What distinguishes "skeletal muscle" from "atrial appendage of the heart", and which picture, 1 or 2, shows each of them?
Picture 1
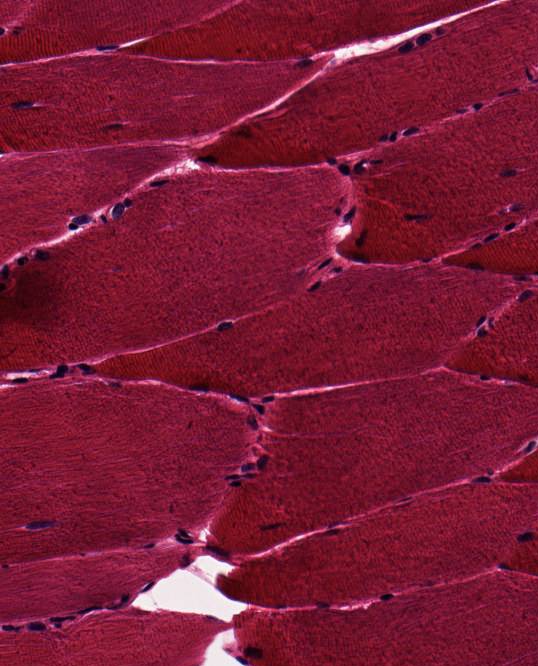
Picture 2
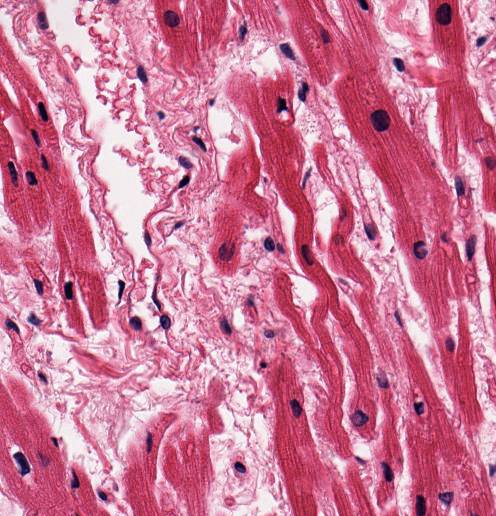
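So, the first picture is skeletal muscle; the second is the atrial appendage of the heart. In the first, the fibres have deeply eosinophilic, dark red-pink cytoplasm with fine lengthwise streaks. Their nuclei are small, dark purple and flattened or elongated, sitting at the fibre edges rather than centrally. In the second, several fibres branch and join neighbours, and some nuclei show a small pale zone at their ends. Between fibres at upper left-centre I see loose pale pink wavy collagen with small dark spindle nuclei.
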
